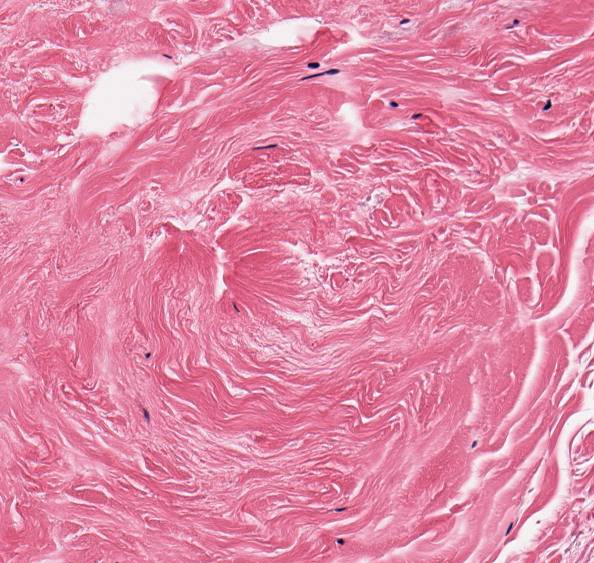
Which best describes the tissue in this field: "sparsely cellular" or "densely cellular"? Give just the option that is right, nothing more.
Sparsely cellular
